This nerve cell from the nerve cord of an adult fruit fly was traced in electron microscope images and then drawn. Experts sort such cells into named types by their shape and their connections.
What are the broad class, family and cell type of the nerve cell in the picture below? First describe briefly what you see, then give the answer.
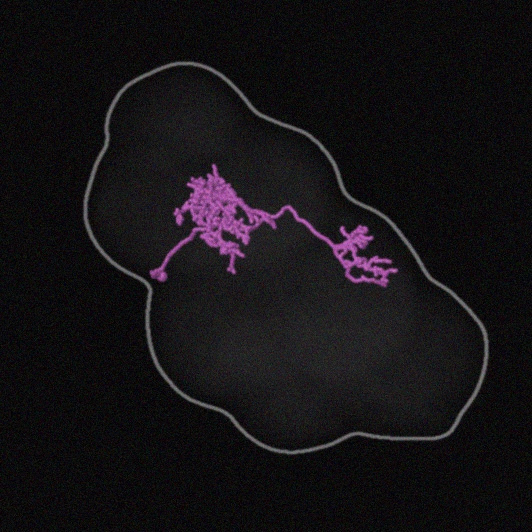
As drawn here it is wider than it is tall. It is a nerve-cord intrinsic neuron. Its family is hemilineage 07B. It is of cell type IN07B039.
